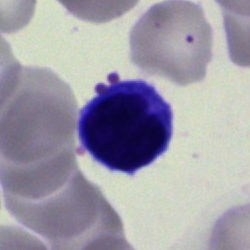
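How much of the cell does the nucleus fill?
Almost the whole of it, and no nucleoli show in it.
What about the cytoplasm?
At most a very thin rim, barely visible.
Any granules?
None visible.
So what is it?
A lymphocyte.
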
